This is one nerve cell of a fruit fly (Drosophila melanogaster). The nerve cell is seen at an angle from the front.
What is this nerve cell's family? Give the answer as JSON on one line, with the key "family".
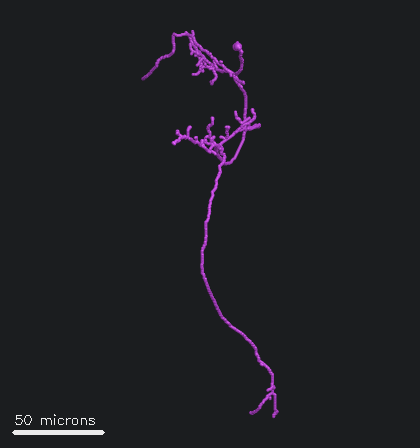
{"family": "hemilineage SMPpm1"}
